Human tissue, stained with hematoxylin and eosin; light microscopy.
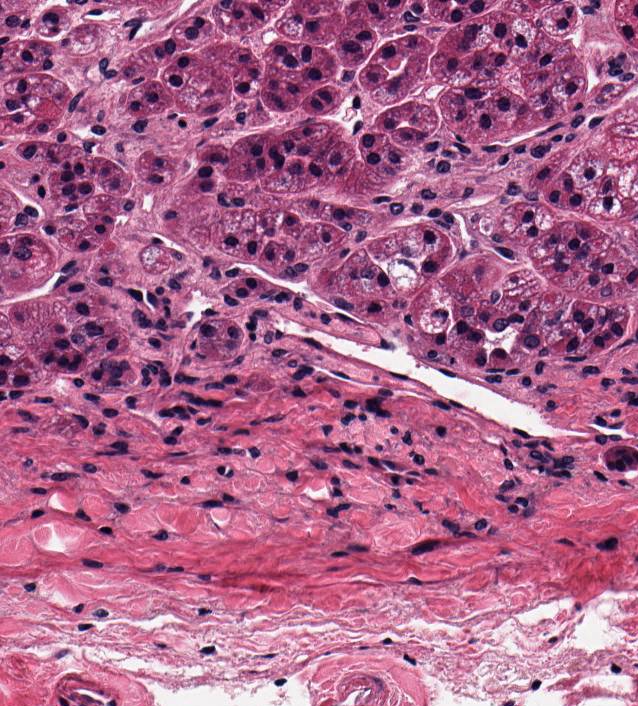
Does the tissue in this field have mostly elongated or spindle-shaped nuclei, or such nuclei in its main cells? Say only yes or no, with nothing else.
No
